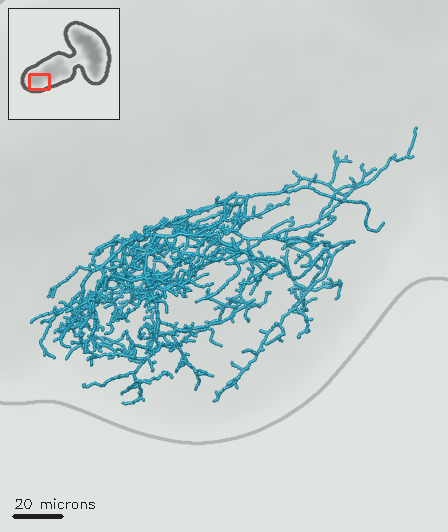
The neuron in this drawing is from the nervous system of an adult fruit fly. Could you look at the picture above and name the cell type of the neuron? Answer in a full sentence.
The cell type is IN17A019.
